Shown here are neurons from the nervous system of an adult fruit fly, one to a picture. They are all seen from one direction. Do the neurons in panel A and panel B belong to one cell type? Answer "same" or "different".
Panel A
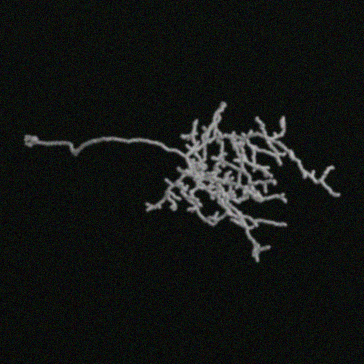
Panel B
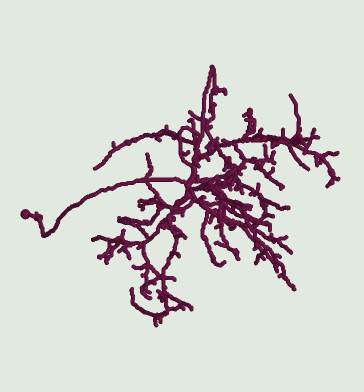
different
